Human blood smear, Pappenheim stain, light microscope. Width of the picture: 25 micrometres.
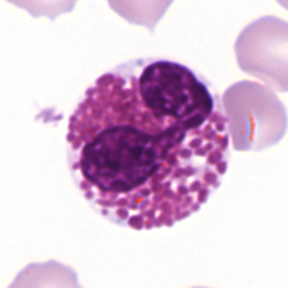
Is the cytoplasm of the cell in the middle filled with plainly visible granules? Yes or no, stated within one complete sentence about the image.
Yes, this cell has a cytoplasm with many visible granules.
